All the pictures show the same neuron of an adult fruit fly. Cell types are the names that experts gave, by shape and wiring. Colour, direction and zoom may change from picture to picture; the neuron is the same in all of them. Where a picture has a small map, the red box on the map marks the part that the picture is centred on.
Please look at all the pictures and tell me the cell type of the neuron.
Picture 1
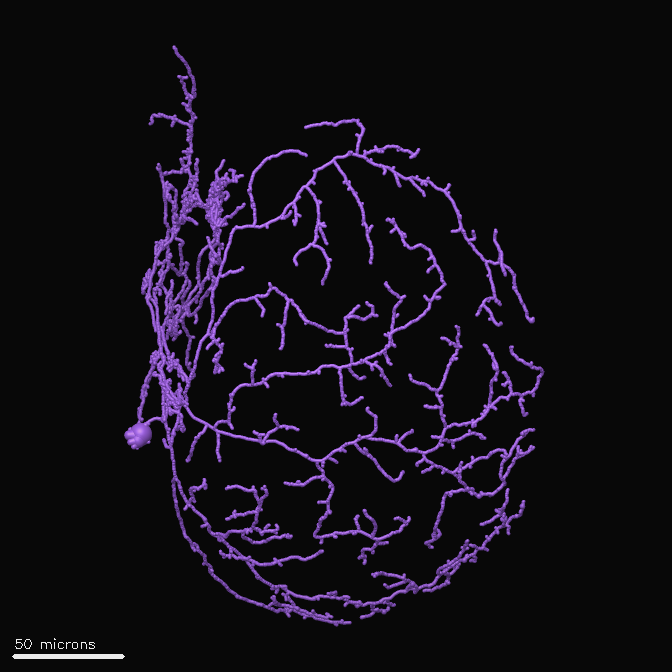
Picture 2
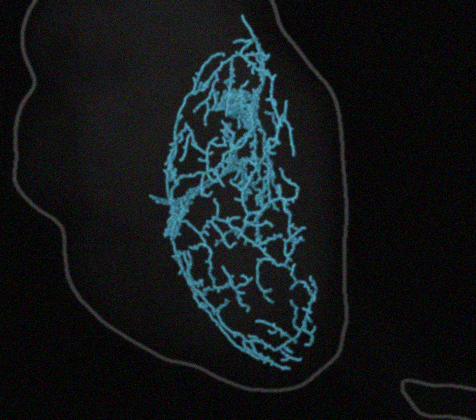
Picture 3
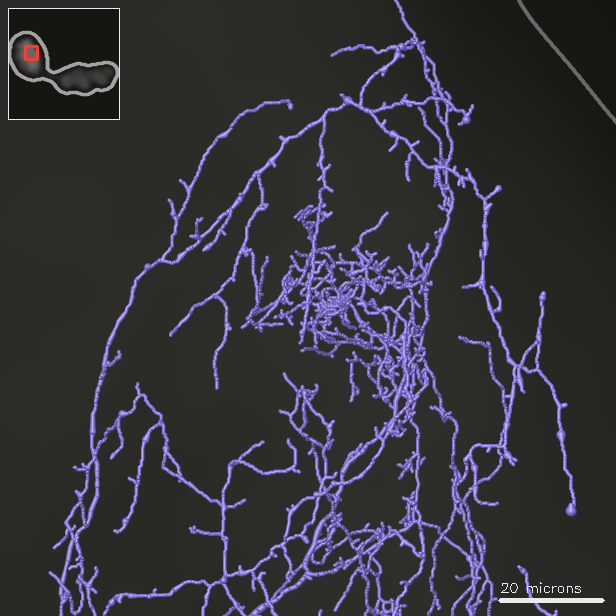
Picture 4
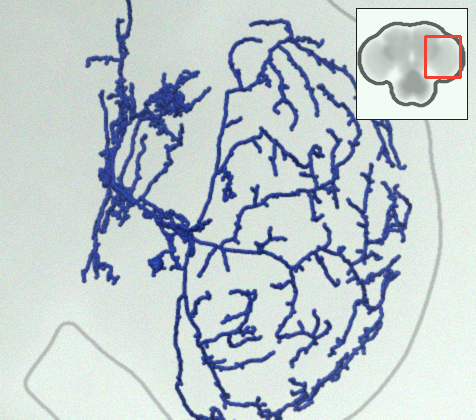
MeVC22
